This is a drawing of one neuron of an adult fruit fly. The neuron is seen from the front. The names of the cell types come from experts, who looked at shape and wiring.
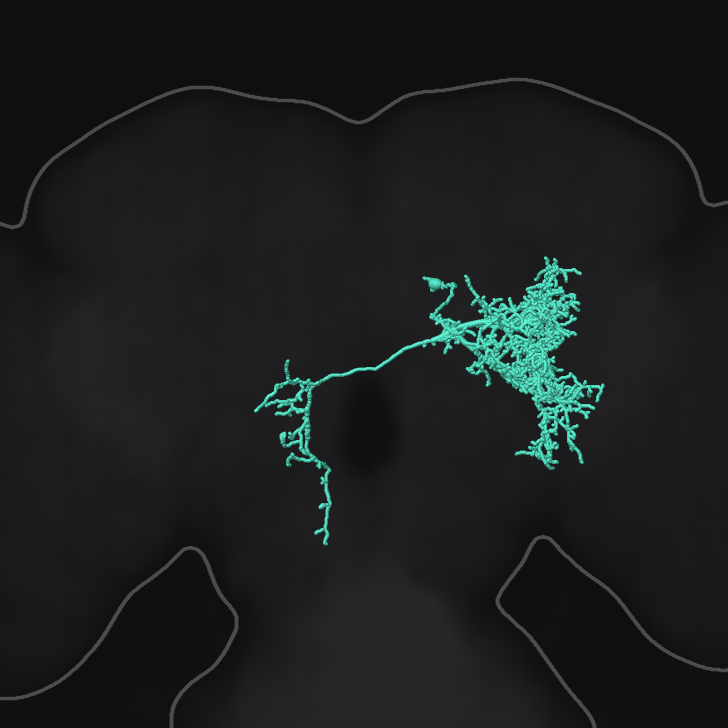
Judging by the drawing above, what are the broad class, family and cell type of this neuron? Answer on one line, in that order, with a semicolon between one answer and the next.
central-brain intrinsic neuron; hemilineage DM6_central2; PVLP141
